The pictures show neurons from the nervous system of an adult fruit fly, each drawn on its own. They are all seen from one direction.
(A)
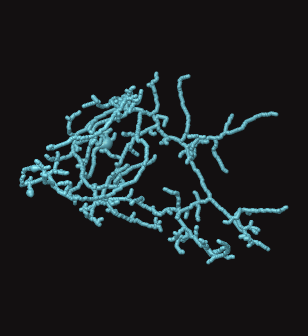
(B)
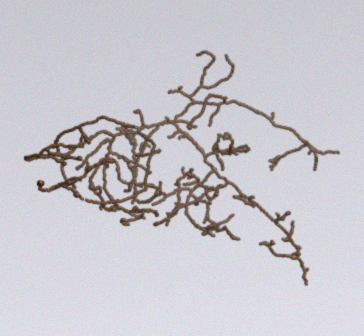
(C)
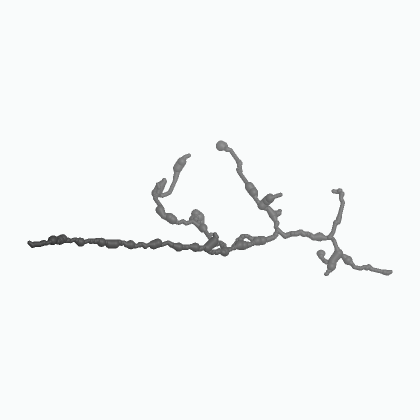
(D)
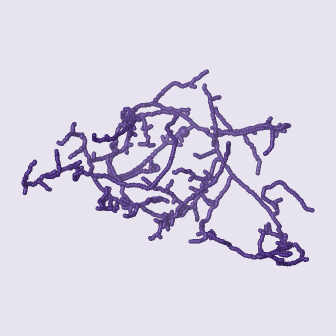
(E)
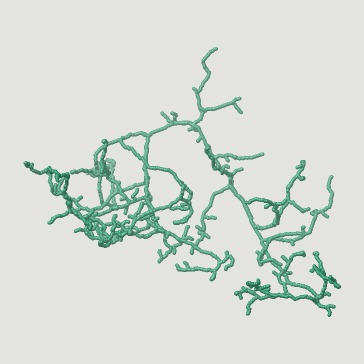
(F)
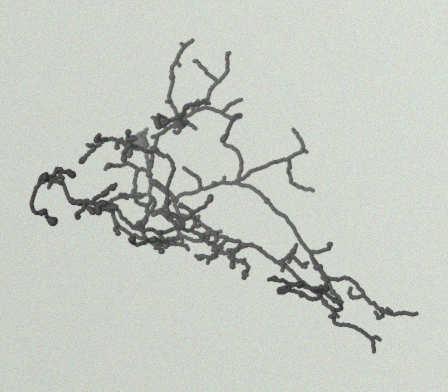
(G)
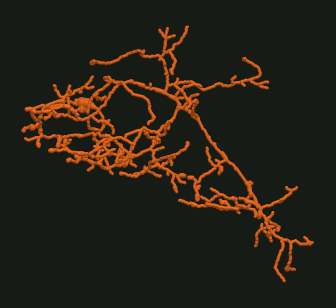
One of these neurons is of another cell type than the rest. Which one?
Picture C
